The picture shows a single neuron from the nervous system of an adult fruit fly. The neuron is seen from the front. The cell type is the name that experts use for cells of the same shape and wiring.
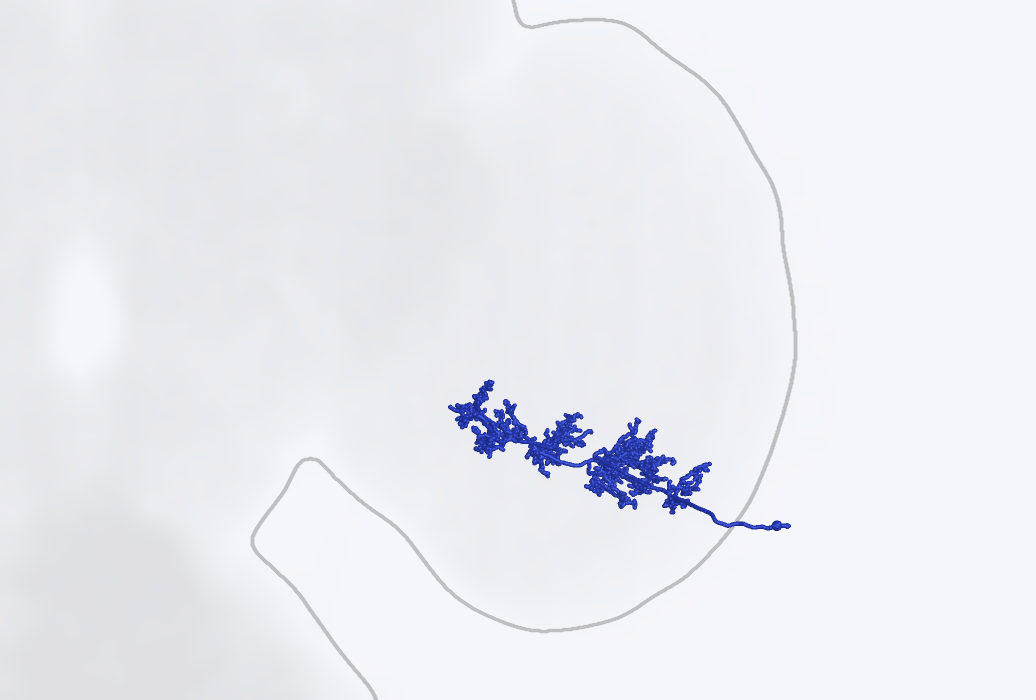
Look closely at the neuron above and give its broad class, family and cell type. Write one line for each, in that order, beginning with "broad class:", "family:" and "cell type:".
broad class: optic-lobe intrinsic neuron
family: TmY
cell type: TmY15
